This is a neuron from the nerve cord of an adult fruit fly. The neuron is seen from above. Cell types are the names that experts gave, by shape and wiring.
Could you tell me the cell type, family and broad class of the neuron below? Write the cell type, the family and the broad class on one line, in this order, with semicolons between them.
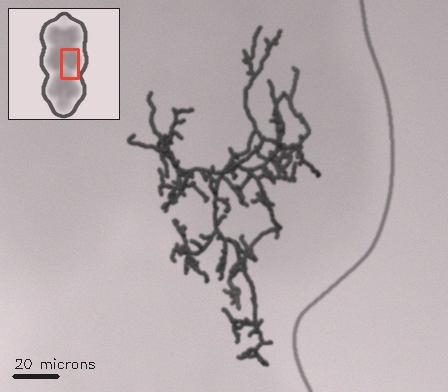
IN03B069; hemilineage 03B; nerve-cord intrinsic neuron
